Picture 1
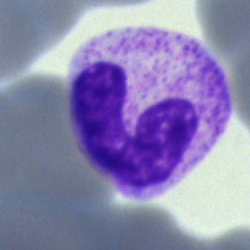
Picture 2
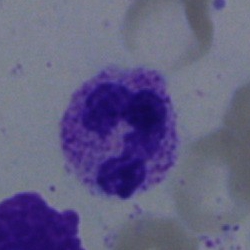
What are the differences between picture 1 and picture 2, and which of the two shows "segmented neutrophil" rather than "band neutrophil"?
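The band neutrophil is in picture 1, the segmented neutrophil in picture 2. In the first, the nucleus is bent into a horseshoe with its open side facing up.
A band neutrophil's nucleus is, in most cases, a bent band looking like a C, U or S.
Its chromatin is dark purple and coarsely clumped, while in the second it's dense and dark purple. Neither nucleus shows any nucleoli. Otherwise, picture 1 has a roundish, smooth-edged outline and no vacuoles in the cytoplasm, and picture 2 has a separate dark purple cell at the lower left corner, not touching it.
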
